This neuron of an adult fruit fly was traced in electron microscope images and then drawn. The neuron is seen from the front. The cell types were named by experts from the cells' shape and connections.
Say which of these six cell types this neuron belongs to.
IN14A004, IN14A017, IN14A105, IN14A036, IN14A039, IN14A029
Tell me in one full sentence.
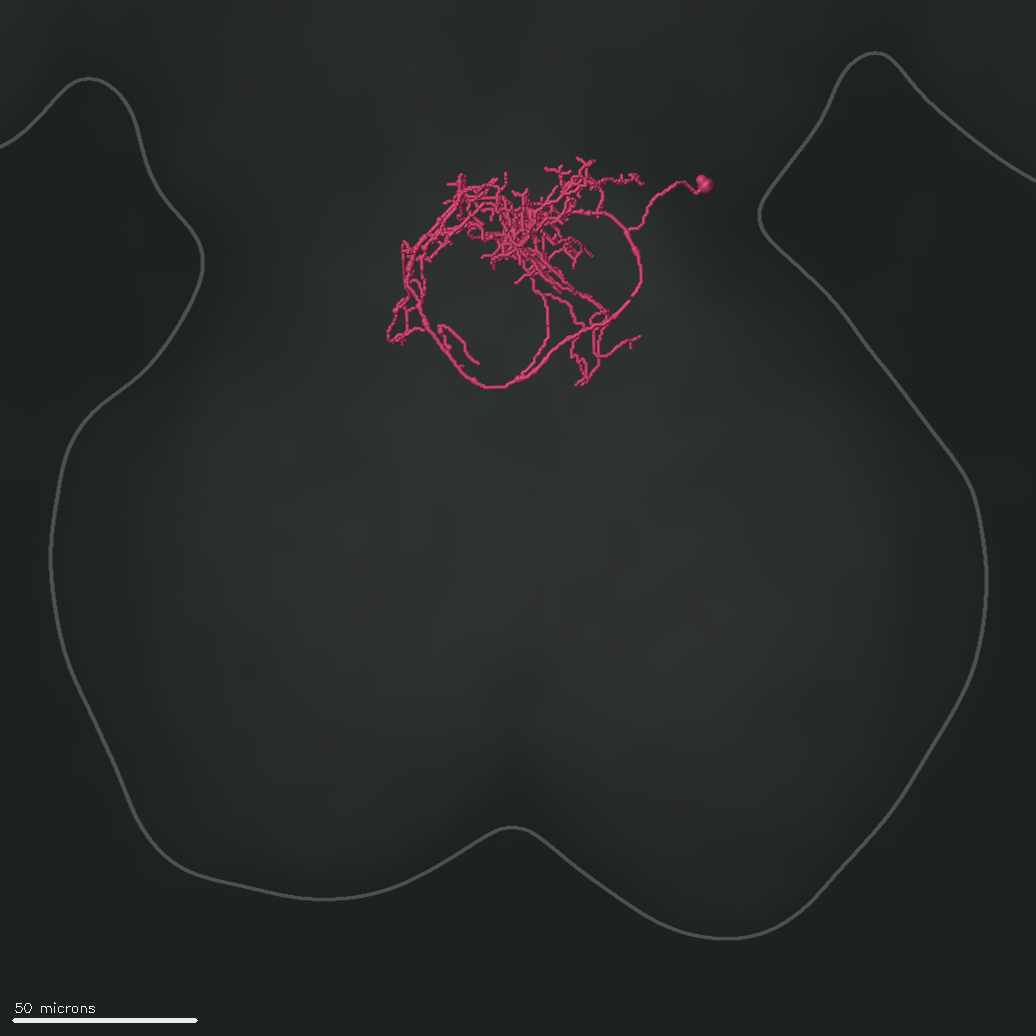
Under the cell type IN14A029 falls this neuron.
